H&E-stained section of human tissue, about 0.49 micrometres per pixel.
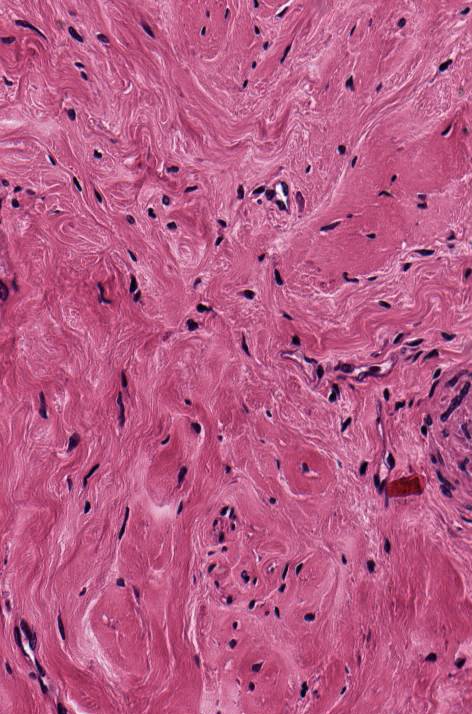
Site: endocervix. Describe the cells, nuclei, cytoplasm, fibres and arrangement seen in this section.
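Dense pink collagen bundles fill the whole field, wavy and interlacing. Some bundles curve round into rounded whorls, clearest in the lower half. Nuclei small, dark, elongated or oval. Around most of them, little or no cytoplasm can be made out.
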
